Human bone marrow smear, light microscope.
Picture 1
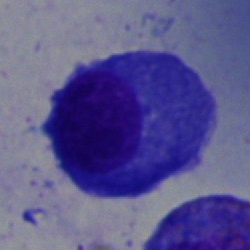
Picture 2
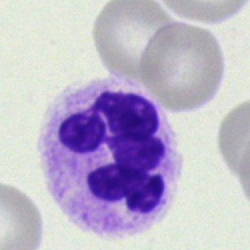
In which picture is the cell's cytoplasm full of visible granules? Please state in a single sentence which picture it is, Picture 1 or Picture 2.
The cytoplasm of the cell shown in picture 2 carries many visible granules.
